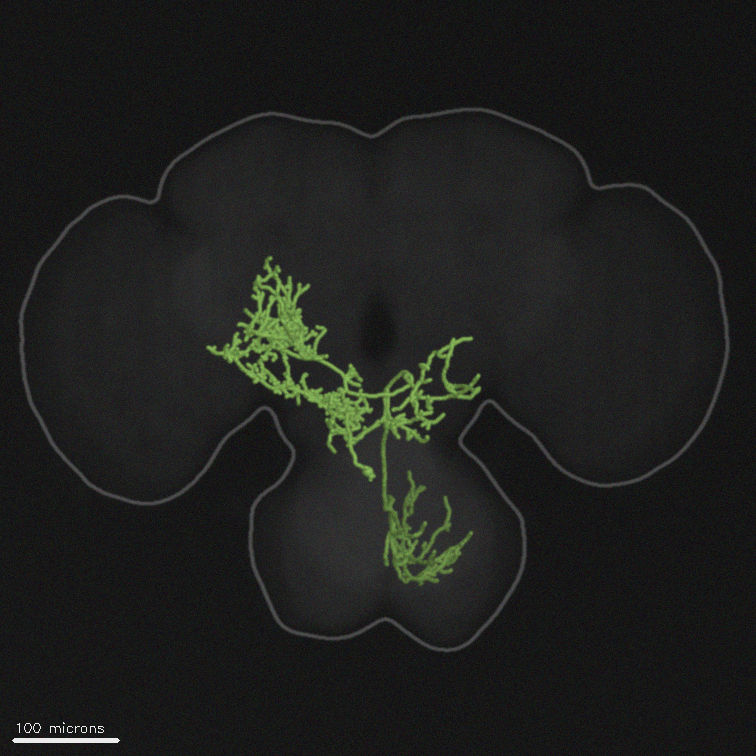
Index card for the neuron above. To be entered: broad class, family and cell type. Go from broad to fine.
descending neuron; hemilineage MX3; DNge141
